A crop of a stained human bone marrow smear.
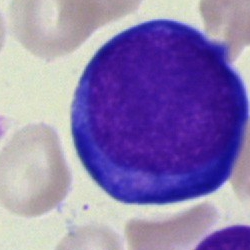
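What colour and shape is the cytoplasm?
Deep blue, forming a narrow crescent widest along the lower left.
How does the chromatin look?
Fine and evenly stippled.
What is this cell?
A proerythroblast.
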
